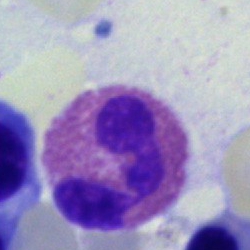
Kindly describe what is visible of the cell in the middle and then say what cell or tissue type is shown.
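Outline round and smooth. Chromatin dark purple, condensed; no nucleoli visible. Cytoplasm abundant, pinkish-lilac. Cell: eosinophil.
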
